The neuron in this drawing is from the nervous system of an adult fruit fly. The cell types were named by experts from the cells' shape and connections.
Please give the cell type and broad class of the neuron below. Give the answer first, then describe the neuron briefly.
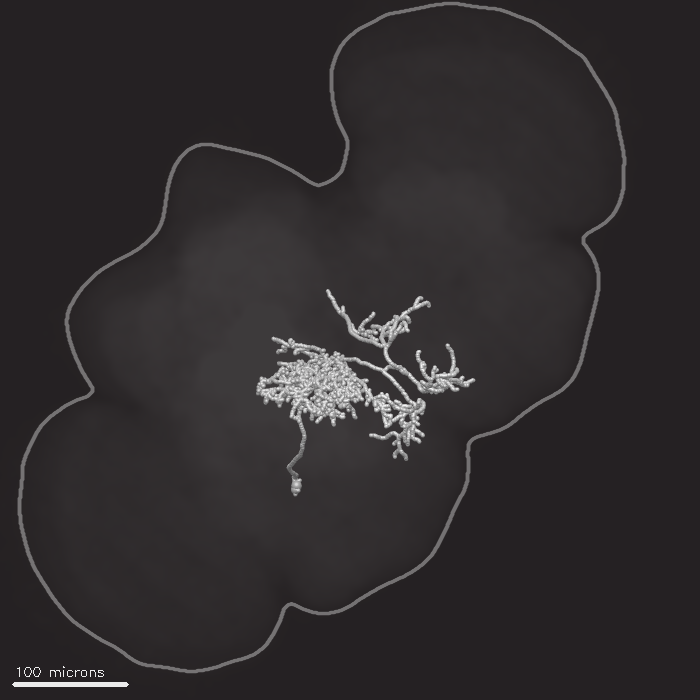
Its cell type is LAL137. This is a central-brain intrinsic neuron. From left to right in the picture it spans about 190 microns. As drawn here it is about as wide as it is tall.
